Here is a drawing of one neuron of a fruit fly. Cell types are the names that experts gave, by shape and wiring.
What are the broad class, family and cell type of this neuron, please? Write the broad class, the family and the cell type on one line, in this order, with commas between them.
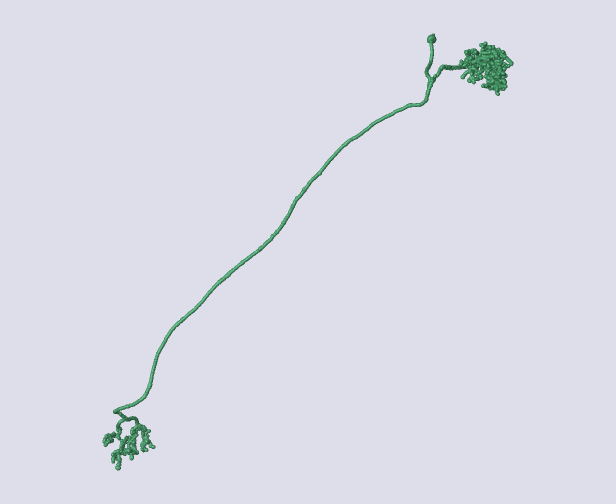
optic-lobe intrinsic neuron, hemilineage VPNp1_lateral, LC14a-1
